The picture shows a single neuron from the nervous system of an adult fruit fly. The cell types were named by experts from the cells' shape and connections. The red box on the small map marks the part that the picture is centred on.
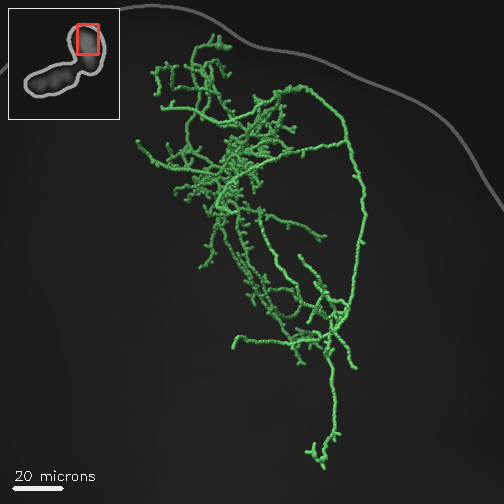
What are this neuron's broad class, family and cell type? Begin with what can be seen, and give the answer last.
The cell body can be seen at the top of the picture. From top to bottom in the picture it spans about 190 microns. Dozens of branch ends can be seen. This is a central-brain intrinsic neuron. Its family is hemilineage SLPal2. Its cell type is AVLP750m.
